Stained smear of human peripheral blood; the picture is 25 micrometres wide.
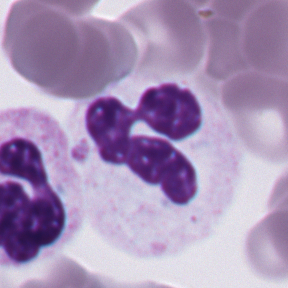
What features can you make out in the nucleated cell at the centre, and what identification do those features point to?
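The chromatin here is dark purple and densely clumped, and I can't find any nucleoli in the nucleus. In the cytoplasm there are fine, faint pinkish granules, and no vacuoles that I can see. It's a segmented neutrophil.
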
